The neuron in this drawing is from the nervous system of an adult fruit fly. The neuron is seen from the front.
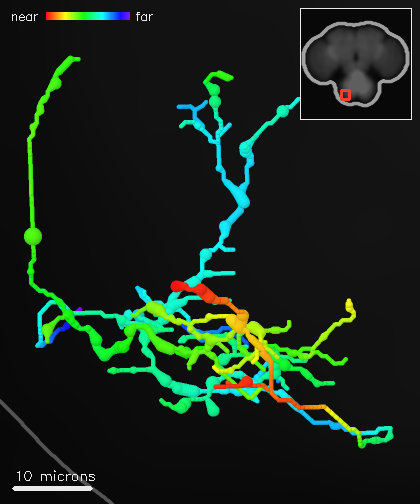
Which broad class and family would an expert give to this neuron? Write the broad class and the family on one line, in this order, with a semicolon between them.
nerve-cord intrinsic neuron; hemilineage 01B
